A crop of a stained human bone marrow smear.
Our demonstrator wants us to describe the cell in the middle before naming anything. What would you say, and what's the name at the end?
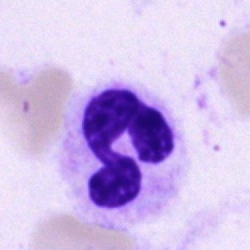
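Look first at the nucleus: it is divided into three lobes. Its chromatin is dense and dark purple. Around it the cytoplasm is pale lilac-pink, and if you look closely you will find fine, faint granules in it. This cell is a segmented neutrophil.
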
